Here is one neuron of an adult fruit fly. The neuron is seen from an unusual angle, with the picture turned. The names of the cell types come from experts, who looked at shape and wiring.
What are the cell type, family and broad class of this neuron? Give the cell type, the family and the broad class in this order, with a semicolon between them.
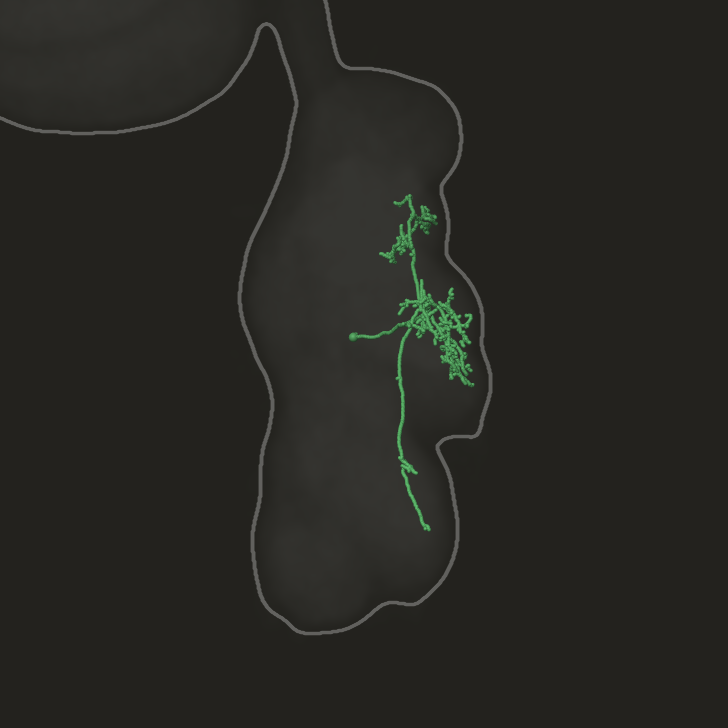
IN09B047; hemilineage 09B; nerve-cord intrinsic neuron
